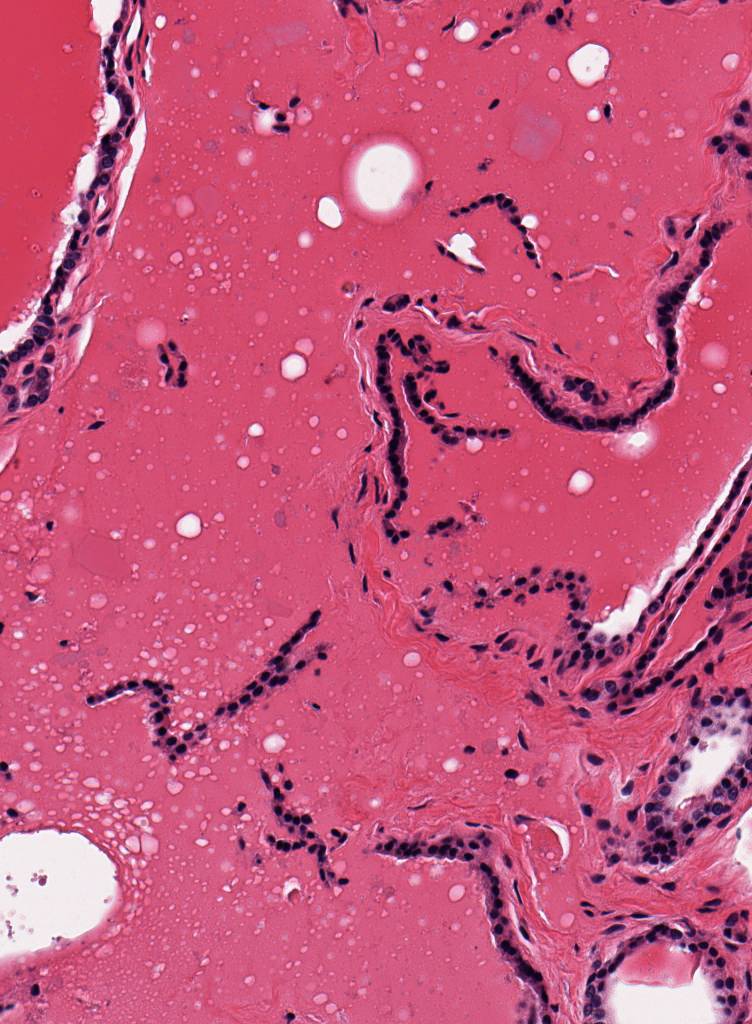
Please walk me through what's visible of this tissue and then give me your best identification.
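Mostly homogeneous pink material here; cells only in thin strands and at the right and lower-right edge. Epithelial strands mostly one or two cells thick; nuclei small, dark, round to oval; cytoplasm scant. Detached epithelial strips lie free centrally and lower left. So this is thyroid.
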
